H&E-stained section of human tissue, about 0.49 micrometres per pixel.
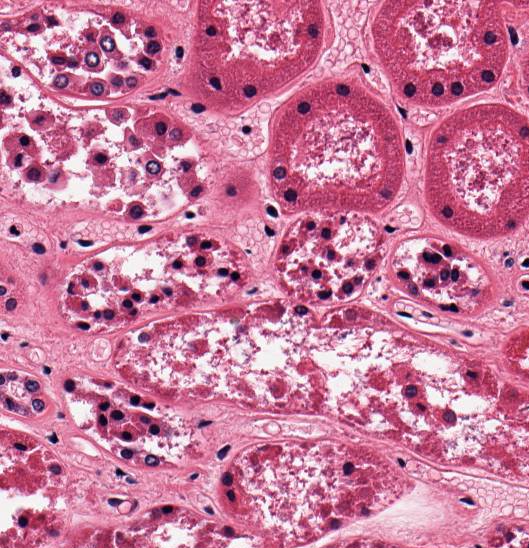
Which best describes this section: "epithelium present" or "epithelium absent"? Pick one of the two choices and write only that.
Epithelium present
